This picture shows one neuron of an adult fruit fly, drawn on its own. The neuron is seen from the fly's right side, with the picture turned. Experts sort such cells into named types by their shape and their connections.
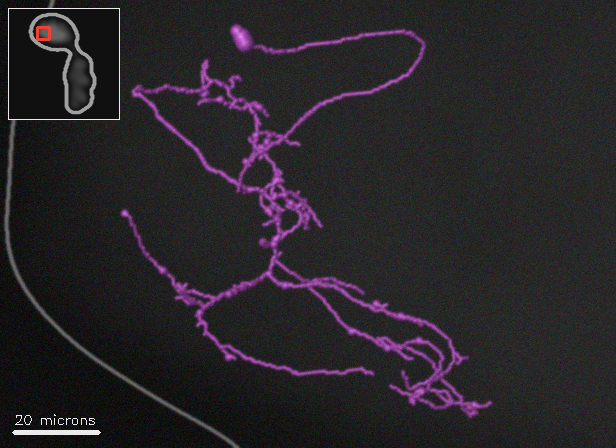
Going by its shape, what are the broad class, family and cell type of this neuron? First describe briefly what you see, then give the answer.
The cell body is at the top of the picture. From top to bottom in the picture it spans about 90 microns. The picture shows dozens of branch ends. Its broad class is central-brain intrinsic neuron. Its family is hemilineage SIPa1_ventral. Its cell type is CB3360.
